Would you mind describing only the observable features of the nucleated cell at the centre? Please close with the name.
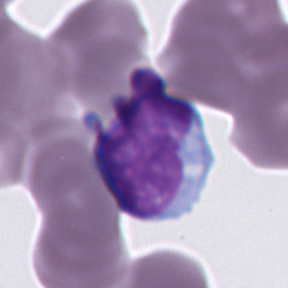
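Look at the nucleus: it fills most of the cell, its outline irregular with knob-like lobes along the upper left edge. Small rounded projections stick out from the cell's upper left edge too, and the cytoplasm is pale blue. That's a typical lymphocyte.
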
